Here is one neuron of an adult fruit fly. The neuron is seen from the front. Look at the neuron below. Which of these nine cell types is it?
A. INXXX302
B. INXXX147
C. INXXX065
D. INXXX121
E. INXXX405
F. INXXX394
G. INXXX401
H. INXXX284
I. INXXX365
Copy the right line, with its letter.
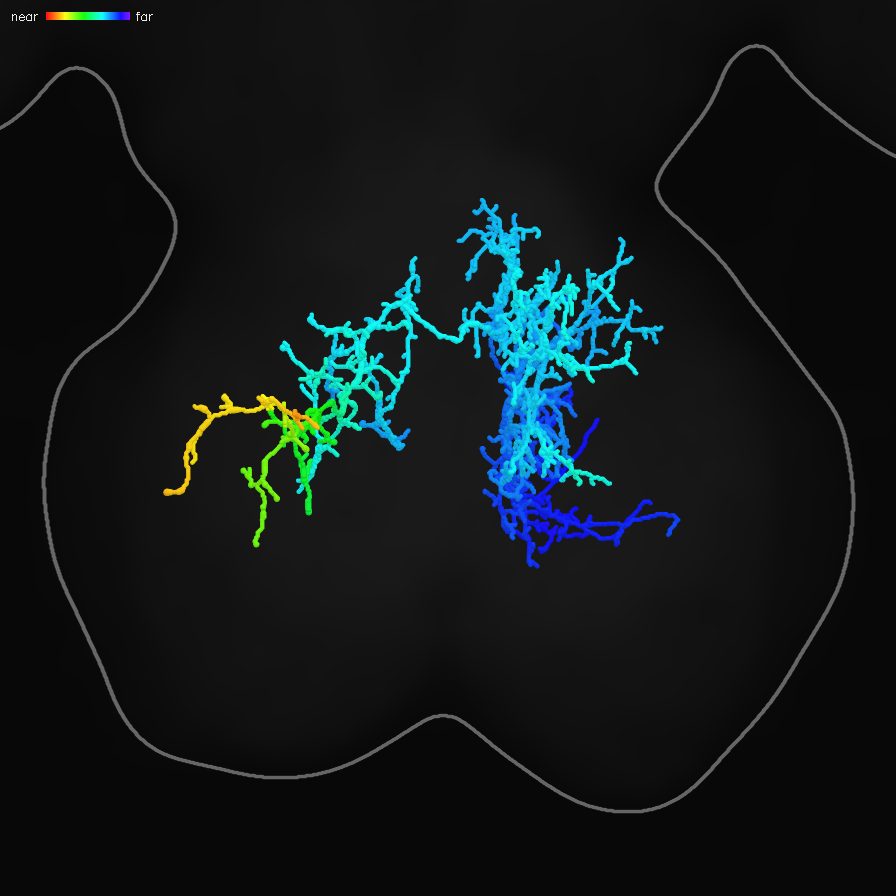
C. INXXX065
